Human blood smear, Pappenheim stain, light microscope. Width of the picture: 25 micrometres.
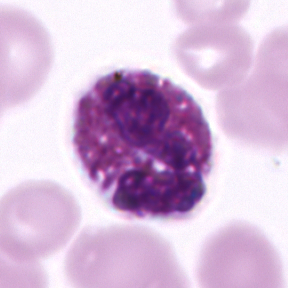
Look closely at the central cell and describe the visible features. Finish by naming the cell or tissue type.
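Roughly round, this cell, though its edge is slightly uneven. The nucleus looks divided into two main lobes, one sitting above the other. Granules lie over it and blur its outline, and a few small clear spots are scattered among them. That's an eosinophil.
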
